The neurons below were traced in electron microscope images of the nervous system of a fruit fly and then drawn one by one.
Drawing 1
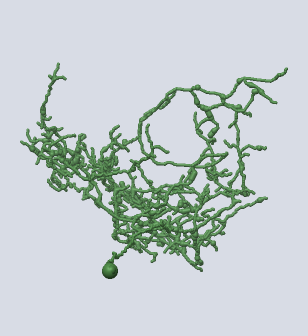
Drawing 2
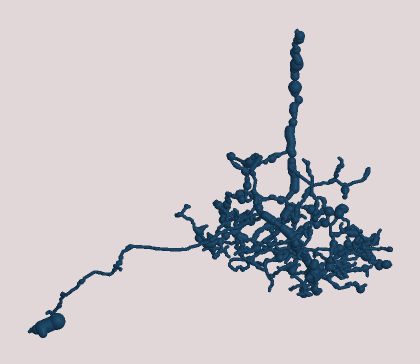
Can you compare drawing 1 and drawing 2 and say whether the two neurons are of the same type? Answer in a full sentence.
They are of different cell types.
